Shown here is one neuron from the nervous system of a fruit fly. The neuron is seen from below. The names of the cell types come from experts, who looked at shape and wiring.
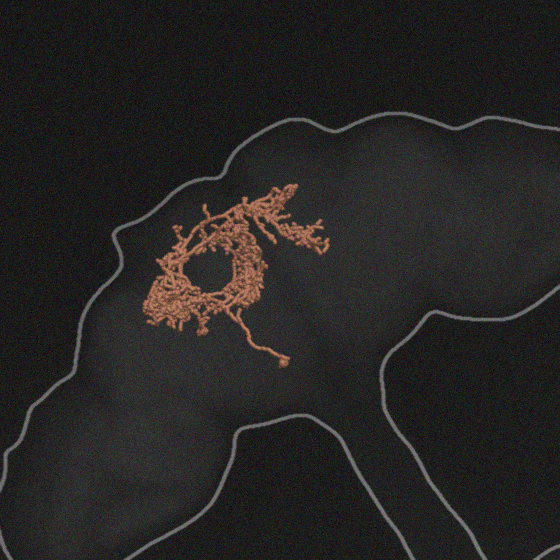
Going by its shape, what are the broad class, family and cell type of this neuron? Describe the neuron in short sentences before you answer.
It lies in the brain. As drawn here it is about as wide as it is tall. Its broad class is central-brain intrinsic neuron. The family is hemilineage DM4_dorsal. It is of cell type pC1x_b.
